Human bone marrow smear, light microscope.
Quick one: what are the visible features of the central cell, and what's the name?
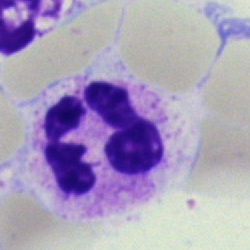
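Look first at the nucleus: it is divided into several separate lobes arranged around the centre of the cell, and its chromatin is dense and dark purple. Pale pinkish-lilac cytoplasm fills the space between and around those lobes, with fine pink-violet granules scattered all through it. This is a segmented neutrophil.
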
